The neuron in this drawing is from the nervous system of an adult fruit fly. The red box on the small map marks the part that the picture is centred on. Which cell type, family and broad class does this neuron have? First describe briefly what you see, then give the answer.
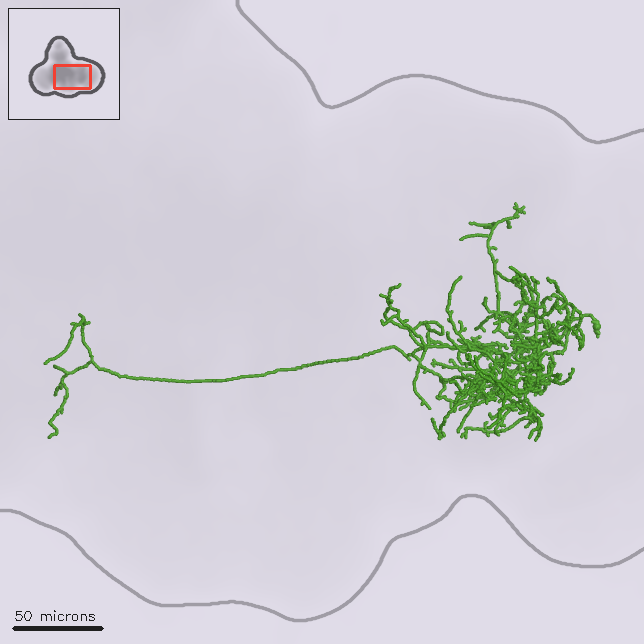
The cell body is on the right of the picture. From left to right in the picture it spans about 300 microns. Dozens of branch ends can be seen. Its cell type is AVLP155_b. Its family is hemilineage VLPl2_medial. Its broad class is central-brain intrinsic neuron.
